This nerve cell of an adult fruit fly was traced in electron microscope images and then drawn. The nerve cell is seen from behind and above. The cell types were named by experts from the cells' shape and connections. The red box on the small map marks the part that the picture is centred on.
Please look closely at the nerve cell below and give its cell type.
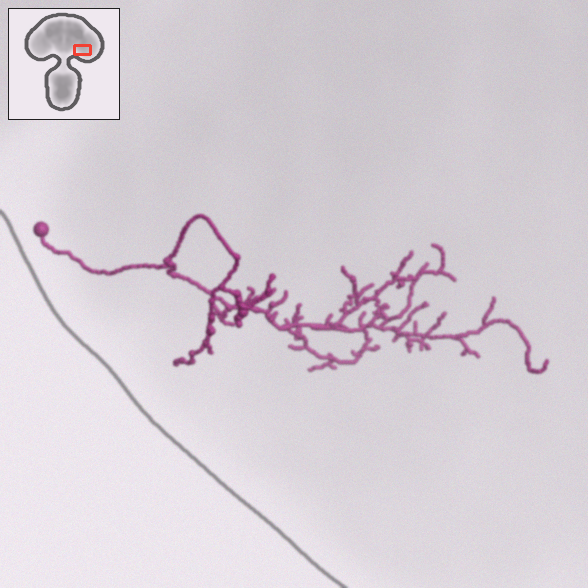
LPi14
